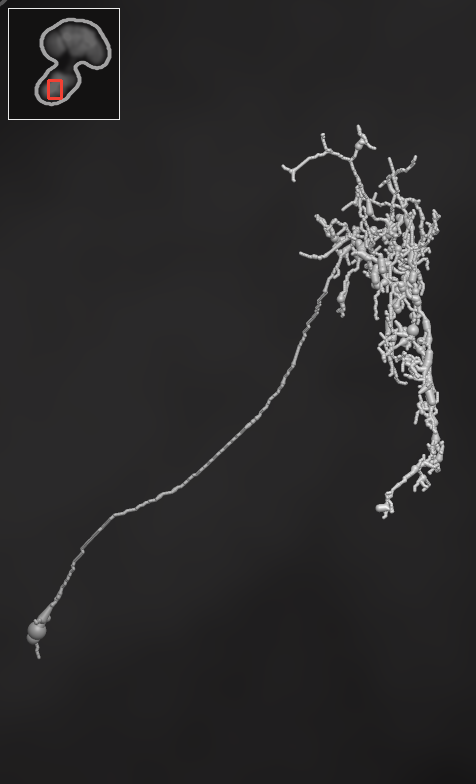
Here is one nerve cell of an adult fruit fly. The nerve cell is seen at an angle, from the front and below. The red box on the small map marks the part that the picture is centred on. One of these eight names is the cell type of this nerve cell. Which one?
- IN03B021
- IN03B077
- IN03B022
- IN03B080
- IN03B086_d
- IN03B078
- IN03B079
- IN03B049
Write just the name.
IN03B049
